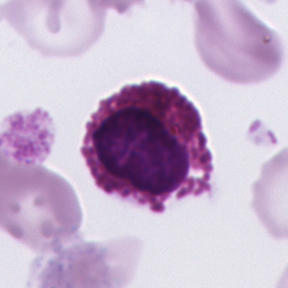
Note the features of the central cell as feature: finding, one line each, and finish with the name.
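Outline: round but bumpy, with granules bulging at the edge
Nucleus: fills most of the cell, placed toward the lower left
Nucleoli: none seen
Granules: coarse, round, dark reddish-purple, packing the cytoplasm
Identification: eosinophil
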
